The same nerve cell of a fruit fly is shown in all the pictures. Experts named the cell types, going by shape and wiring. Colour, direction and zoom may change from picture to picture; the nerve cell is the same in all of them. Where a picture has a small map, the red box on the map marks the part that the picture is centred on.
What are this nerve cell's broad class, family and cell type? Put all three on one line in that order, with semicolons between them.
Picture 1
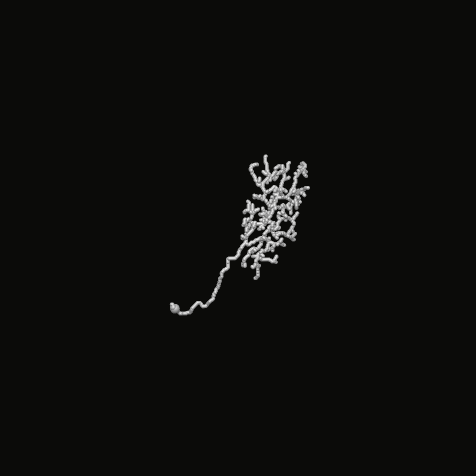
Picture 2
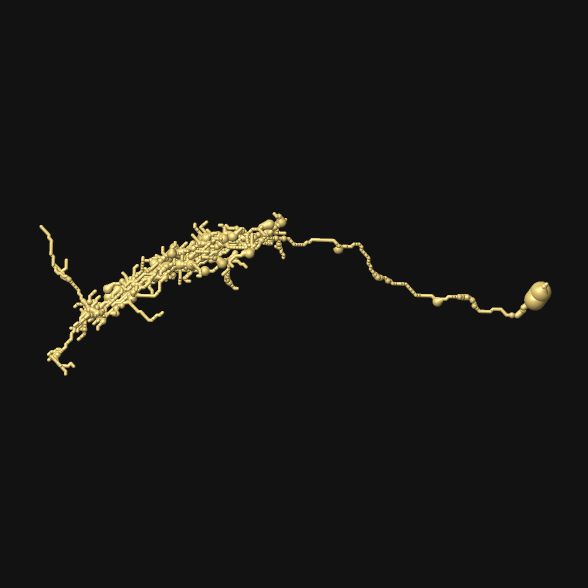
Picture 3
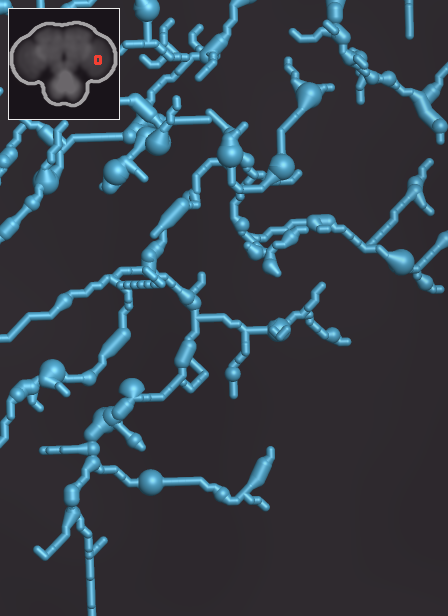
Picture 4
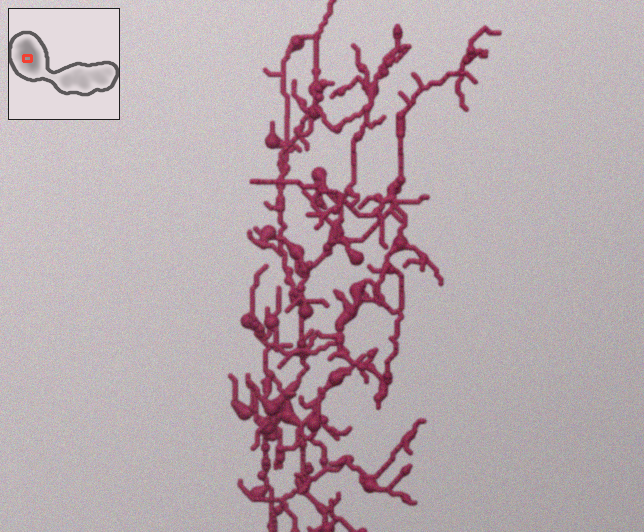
optic-lobe intrinsic neuron; Cm; Cm11a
